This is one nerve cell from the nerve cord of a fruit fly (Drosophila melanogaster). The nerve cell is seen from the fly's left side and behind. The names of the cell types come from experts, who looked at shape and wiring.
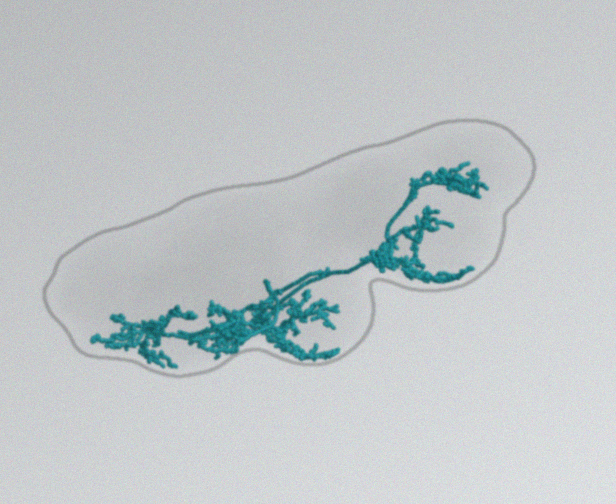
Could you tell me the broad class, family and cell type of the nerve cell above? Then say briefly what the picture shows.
It is a nerve-cord intrinsic neuron. Its family is hemilineage 05B. It is of cell type IN05B036. The picture shows dozens of branch ends. In this view it is wider than it is tall.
